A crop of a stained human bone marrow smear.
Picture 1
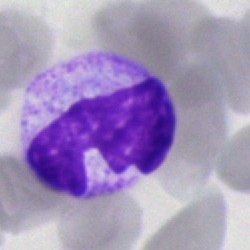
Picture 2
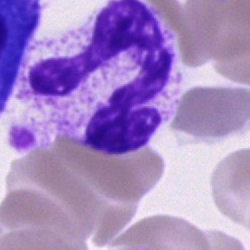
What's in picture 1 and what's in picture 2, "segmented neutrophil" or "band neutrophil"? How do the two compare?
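Picture 1 is the band neutrophil, picture 2 the segmented neutrophil. Nucleus: picture 1 has a deep notch in its lower edge; in picture 2 it is twisted into a curved chain of lobes joined by constricted segments.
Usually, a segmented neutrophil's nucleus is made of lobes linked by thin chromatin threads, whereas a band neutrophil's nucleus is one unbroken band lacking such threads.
Chromatin: dark purple and dense in both, with a few small paler spots in picture 1. Cytoplasm: in picture 1 it lies mostly at the upper left, the nucleus filling the lower part, and is sprinkled with many fine purple granules; in picture 2 it is pale pinkish-lilac, surrounds the lobes, and holds fine small lilac-pink granules scattered evenly.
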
